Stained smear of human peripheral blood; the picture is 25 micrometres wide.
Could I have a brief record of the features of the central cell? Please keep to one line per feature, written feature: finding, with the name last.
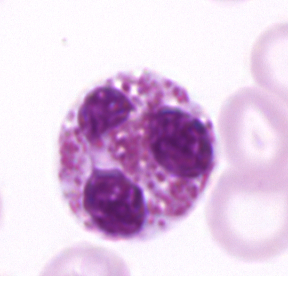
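Outline: round, so start there
Size: about 14 micrometres across
Chromatin: dark purple, densely clumped
Granules: coarse, round, pinkish-red; look closely at them
Extent: filling the cytoplasm all around the nucleus, out to the cell edge
Name: eosinophil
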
